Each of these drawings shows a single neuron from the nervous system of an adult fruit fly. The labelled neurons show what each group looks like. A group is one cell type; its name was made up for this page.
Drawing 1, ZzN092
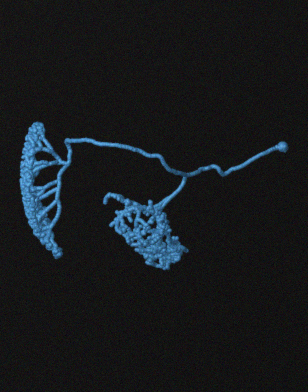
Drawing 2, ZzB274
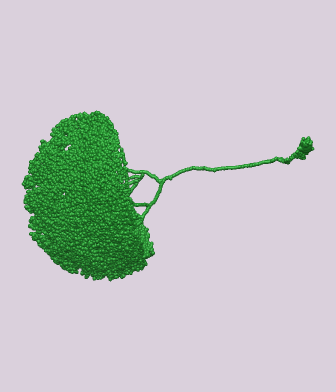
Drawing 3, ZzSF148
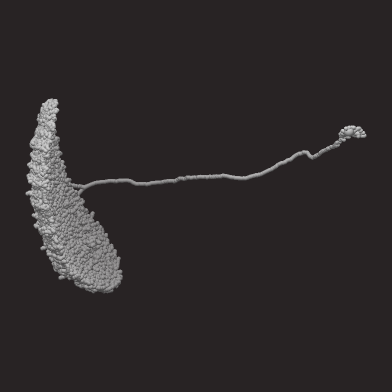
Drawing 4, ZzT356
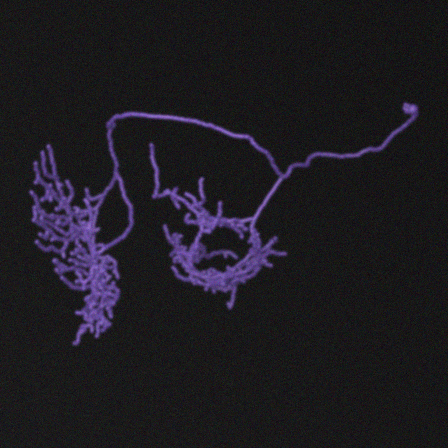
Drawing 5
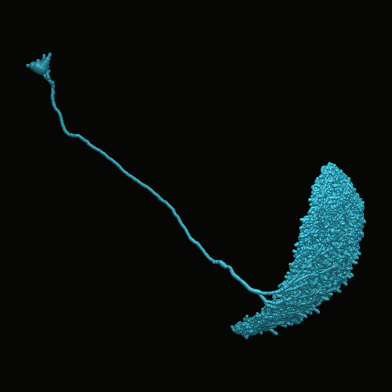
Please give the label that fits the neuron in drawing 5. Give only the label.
ZzSF148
